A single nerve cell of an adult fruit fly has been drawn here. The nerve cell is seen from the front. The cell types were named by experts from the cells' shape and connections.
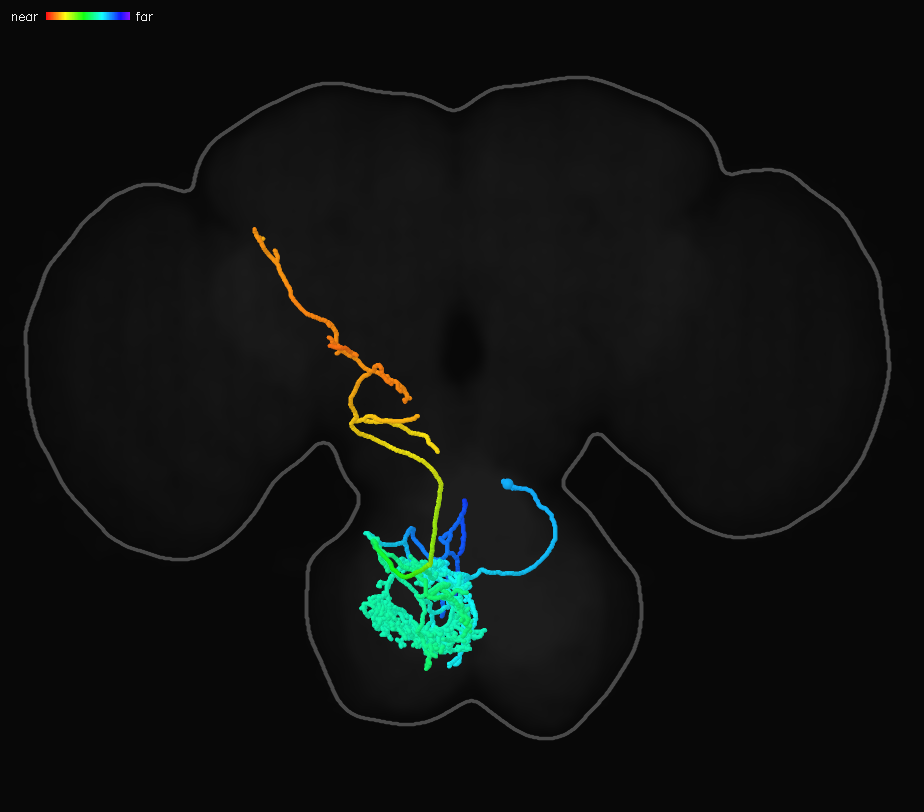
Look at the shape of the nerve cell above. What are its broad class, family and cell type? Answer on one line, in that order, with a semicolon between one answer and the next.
ascending neuron; hemilineage 19B; AN19B032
